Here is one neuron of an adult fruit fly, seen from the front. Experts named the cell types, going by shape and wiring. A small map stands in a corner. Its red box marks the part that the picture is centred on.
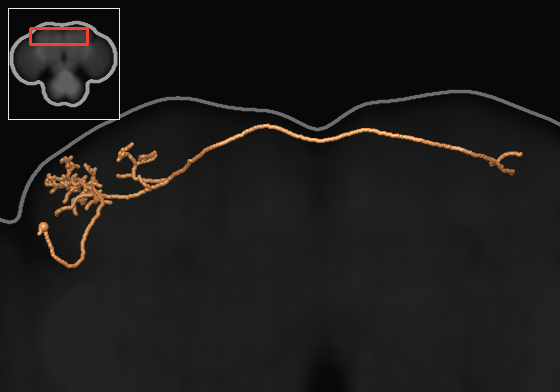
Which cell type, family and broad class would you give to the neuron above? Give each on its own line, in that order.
CB2693
hemilineage LHa1
central-brain intrinsic neuron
